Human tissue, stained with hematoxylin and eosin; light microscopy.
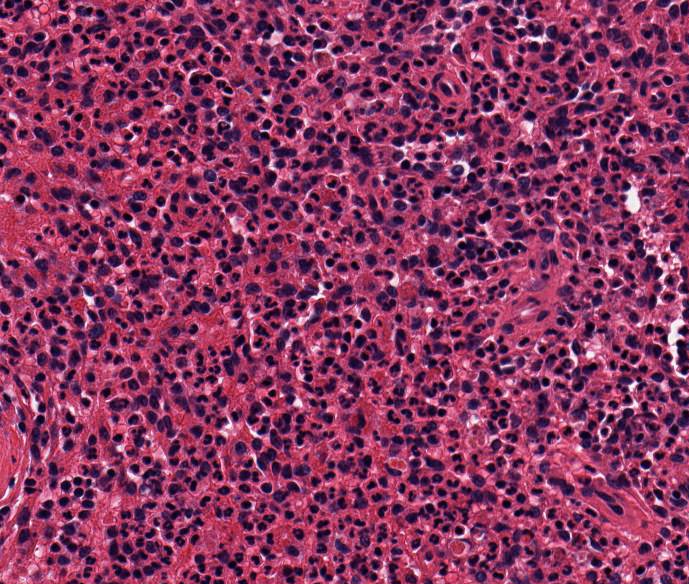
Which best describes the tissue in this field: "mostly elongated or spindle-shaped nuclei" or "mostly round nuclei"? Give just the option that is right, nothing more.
Mostly round nuclei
